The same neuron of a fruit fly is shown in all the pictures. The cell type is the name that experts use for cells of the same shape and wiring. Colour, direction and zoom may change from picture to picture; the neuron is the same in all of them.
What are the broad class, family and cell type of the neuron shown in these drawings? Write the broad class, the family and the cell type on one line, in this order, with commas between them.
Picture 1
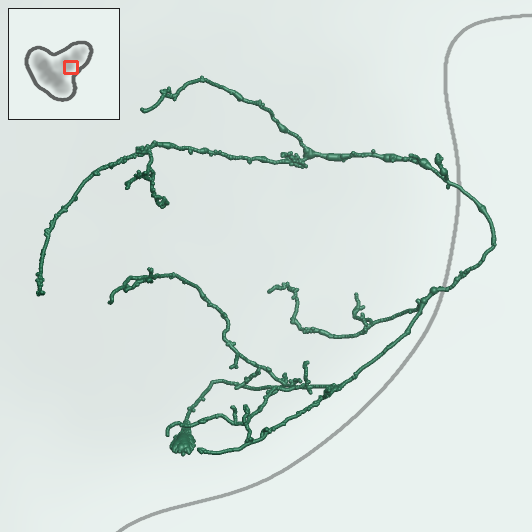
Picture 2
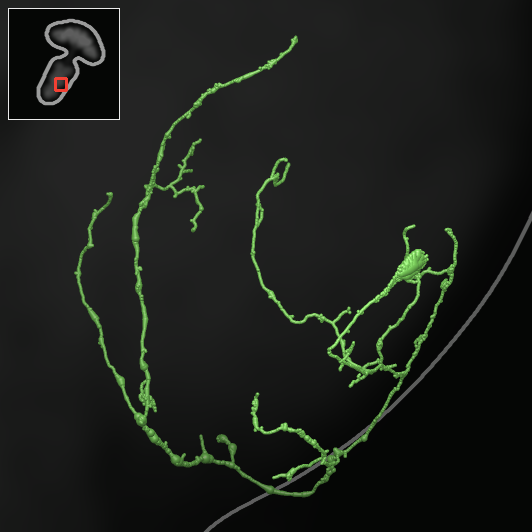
nerve-cord intrinsic neuron, hemilineage 13A, IN13A044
